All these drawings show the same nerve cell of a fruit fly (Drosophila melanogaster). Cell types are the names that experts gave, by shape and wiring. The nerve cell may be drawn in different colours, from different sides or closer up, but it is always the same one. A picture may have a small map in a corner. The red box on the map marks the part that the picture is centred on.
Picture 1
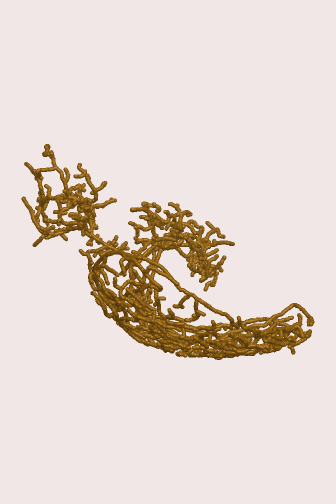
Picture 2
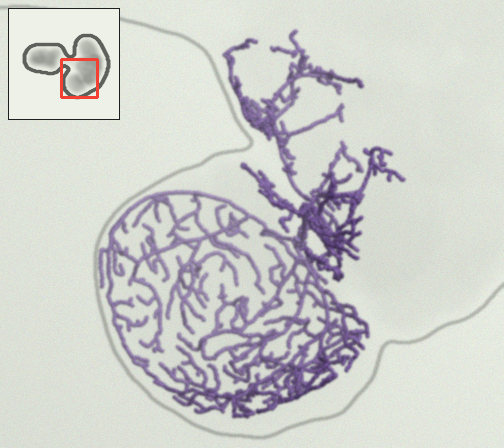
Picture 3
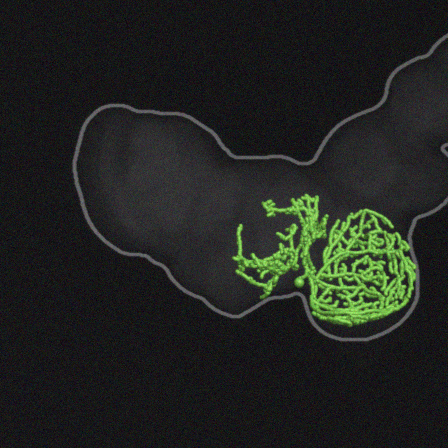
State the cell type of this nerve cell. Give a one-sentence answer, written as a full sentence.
The single nerve cell here is of type aMe17c.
